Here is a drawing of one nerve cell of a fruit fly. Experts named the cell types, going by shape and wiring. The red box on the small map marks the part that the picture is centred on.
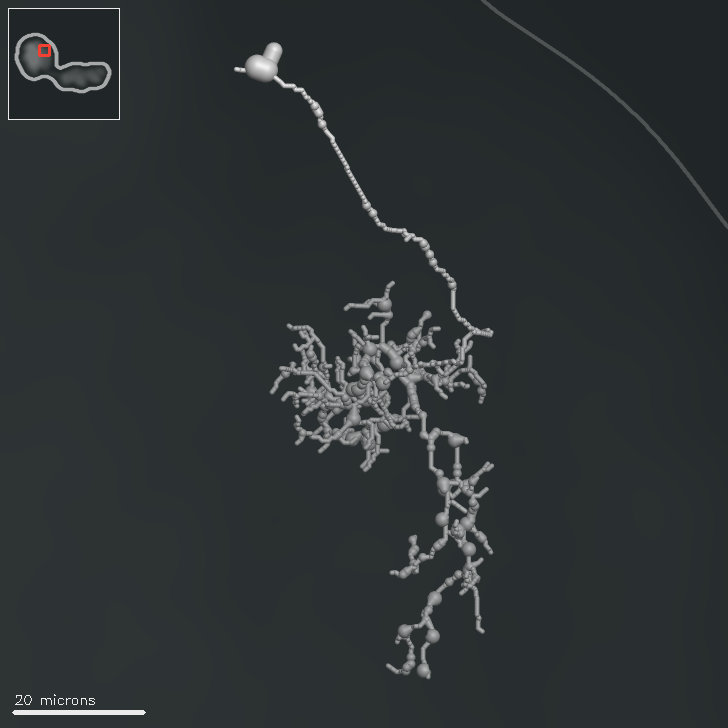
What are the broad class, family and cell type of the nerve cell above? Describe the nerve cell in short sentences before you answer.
By the scale bar it is about 95 microns tall in this view. The picture shows dozens of branch ends. It is an optic-lobe intrinsic neuron. The family is Tm. The cell type is Tm24.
